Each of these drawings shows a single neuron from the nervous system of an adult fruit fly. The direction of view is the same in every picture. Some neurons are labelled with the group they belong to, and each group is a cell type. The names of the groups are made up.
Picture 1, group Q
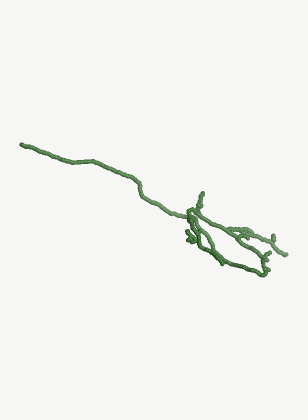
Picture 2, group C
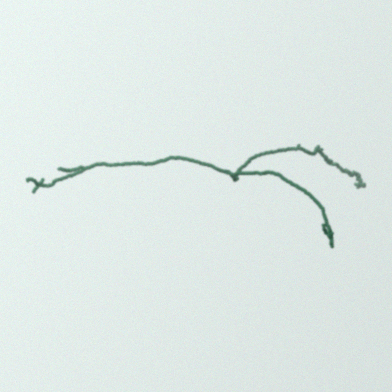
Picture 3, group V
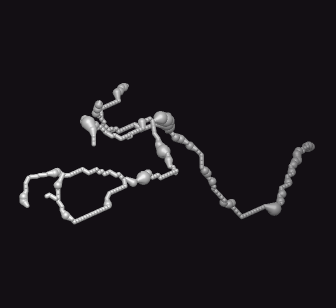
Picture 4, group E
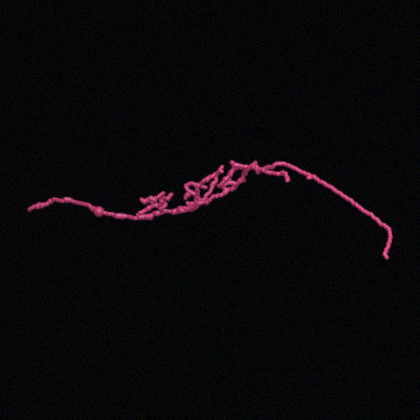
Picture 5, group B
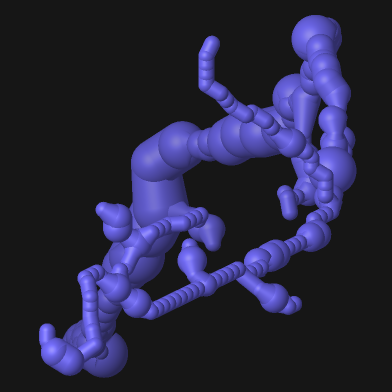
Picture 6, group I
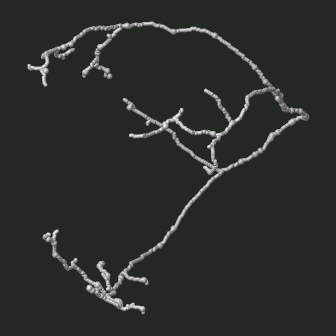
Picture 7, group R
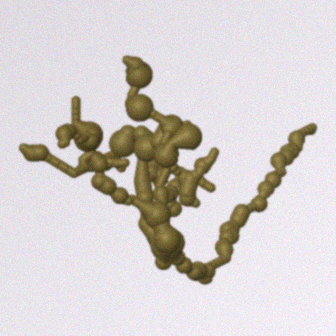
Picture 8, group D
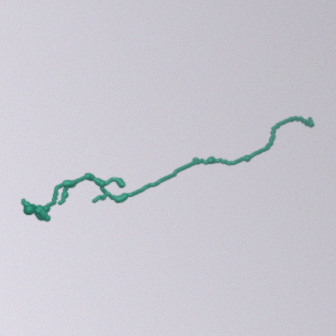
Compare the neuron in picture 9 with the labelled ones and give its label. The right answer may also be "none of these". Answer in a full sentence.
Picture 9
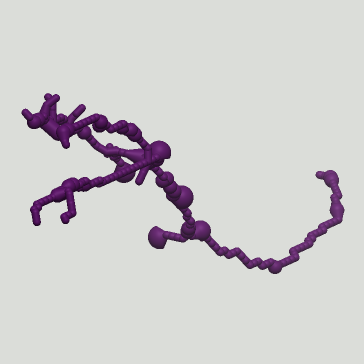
It belongs to group V.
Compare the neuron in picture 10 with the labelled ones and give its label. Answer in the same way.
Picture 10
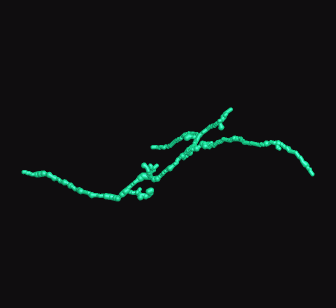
It belongs to group E.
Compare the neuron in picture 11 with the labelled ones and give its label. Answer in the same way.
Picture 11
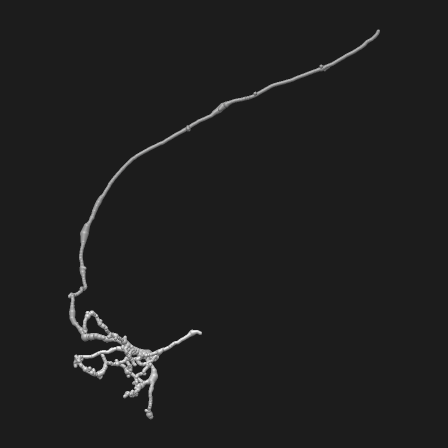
It belongs to none of these.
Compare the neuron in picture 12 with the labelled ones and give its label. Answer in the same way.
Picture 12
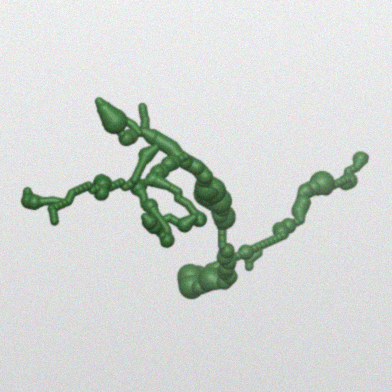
It belongs to group V.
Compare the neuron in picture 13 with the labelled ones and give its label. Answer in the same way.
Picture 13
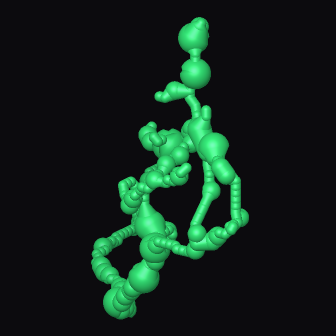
It belongs to group R.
